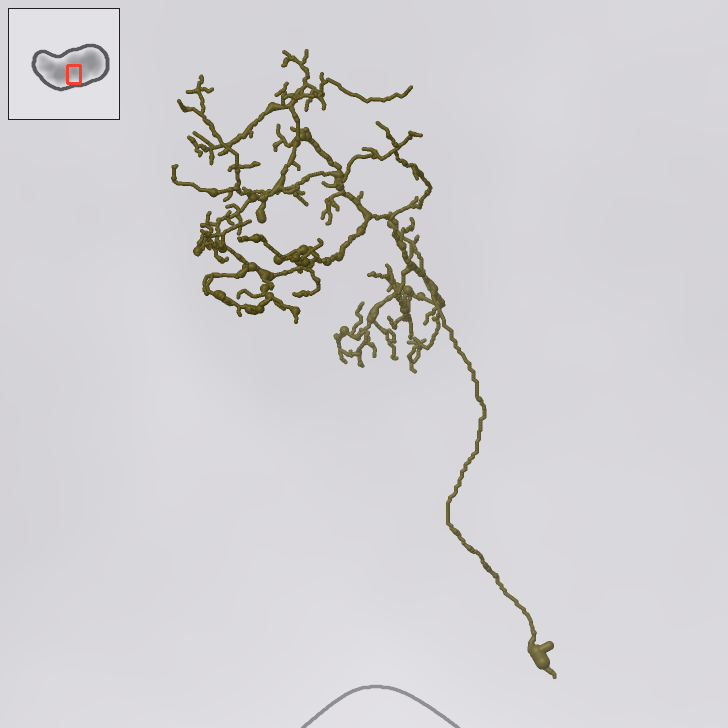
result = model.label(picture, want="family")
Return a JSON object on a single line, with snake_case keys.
{"family": "hemilineage LB3"}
